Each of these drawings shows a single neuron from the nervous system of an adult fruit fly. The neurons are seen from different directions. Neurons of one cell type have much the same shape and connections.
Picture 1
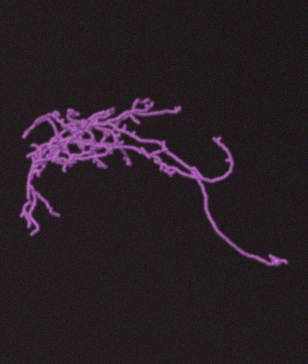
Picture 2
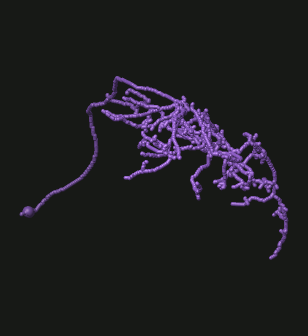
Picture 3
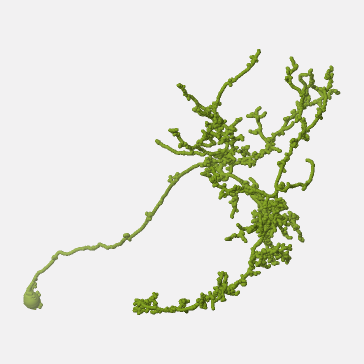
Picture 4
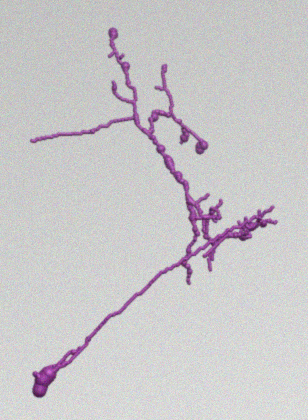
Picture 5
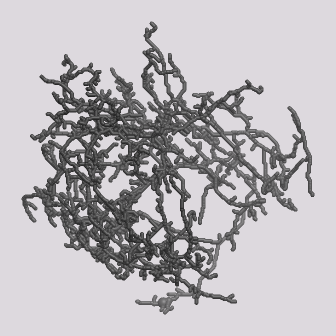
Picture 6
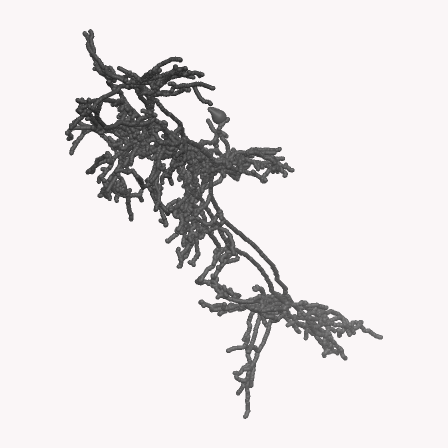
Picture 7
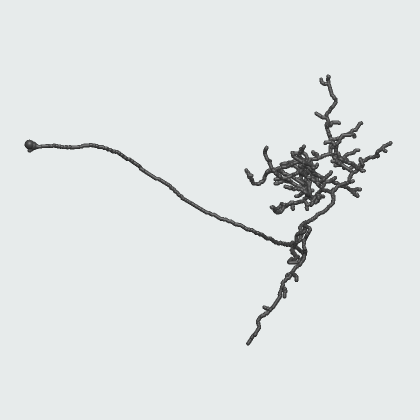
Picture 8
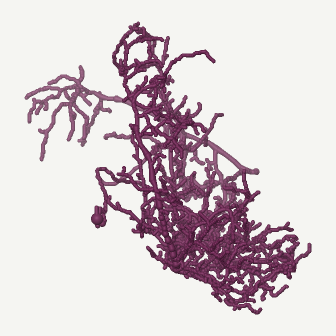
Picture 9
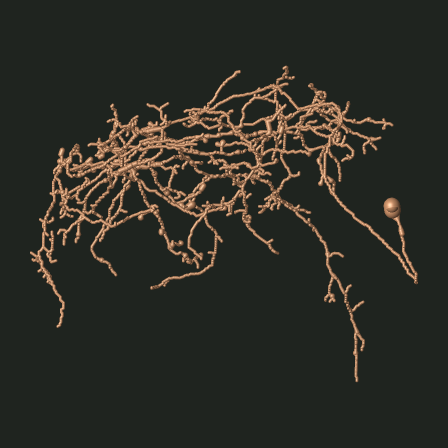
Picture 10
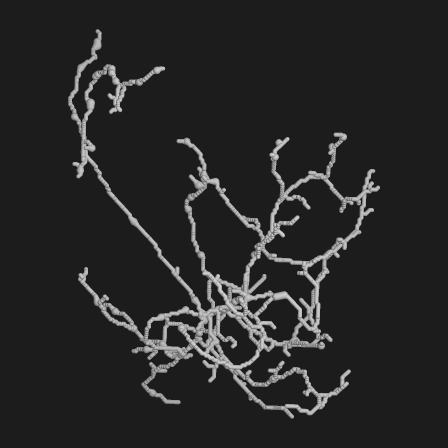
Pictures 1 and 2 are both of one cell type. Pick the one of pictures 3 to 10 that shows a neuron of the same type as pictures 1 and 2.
9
